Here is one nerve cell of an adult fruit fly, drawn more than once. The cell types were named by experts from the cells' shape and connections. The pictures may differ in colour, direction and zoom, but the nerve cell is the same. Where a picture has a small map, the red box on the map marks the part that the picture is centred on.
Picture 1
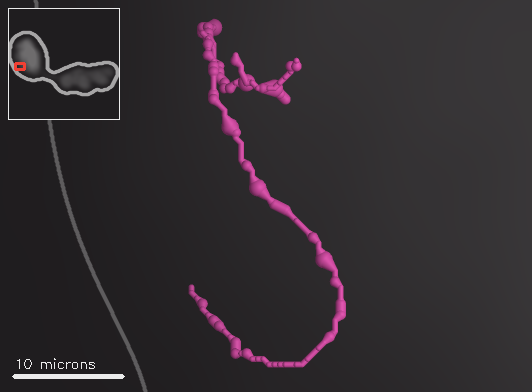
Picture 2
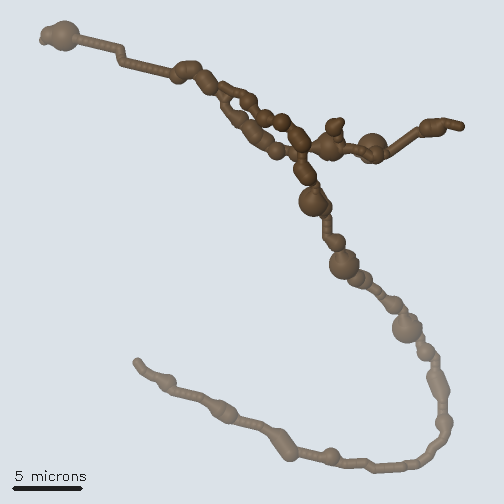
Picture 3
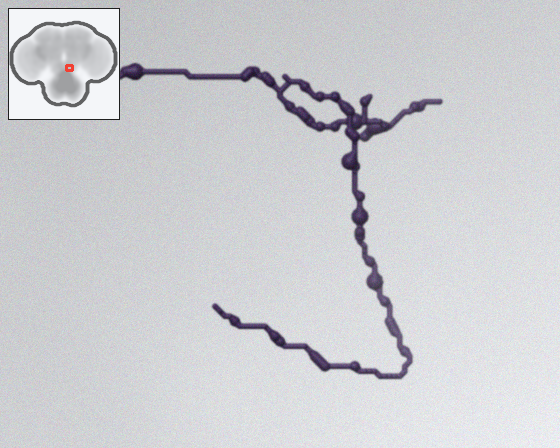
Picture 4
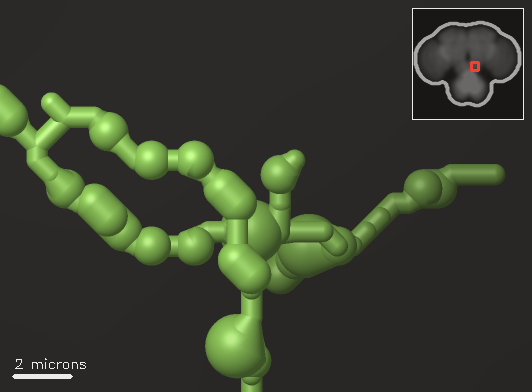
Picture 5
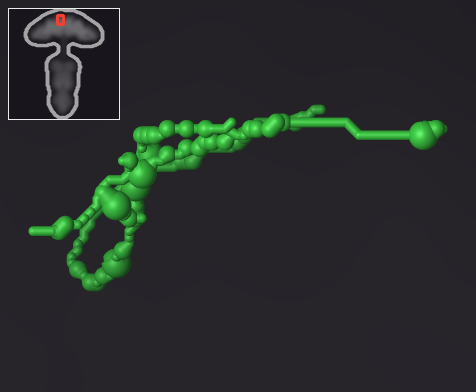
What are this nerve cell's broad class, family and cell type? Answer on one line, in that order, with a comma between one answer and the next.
sensory neuron entering the brain, ENS, ENS2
